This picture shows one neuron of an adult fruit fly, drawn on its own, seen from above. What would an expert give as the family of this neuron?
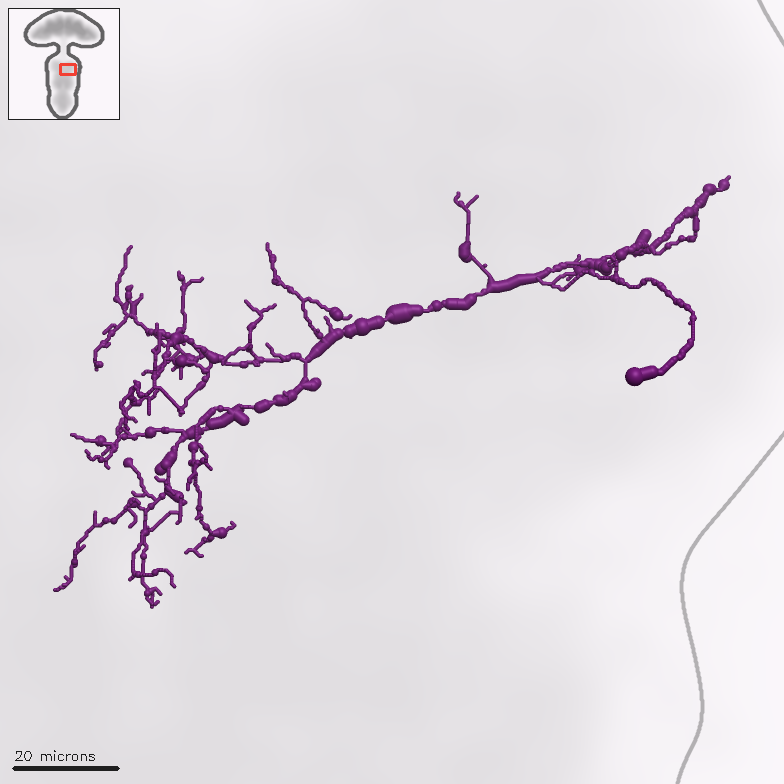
hemilineage 19A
